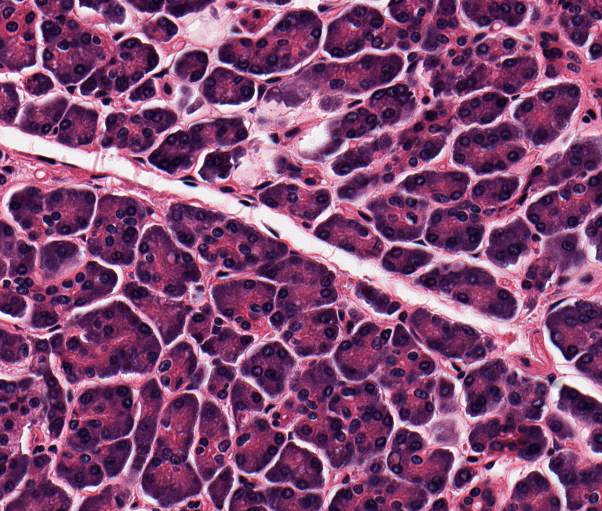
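Pancreas: closely packed acini fill the field, with no other tissue over any sizeable area. A narrow white band of separation runs diagonally from the upper left edge toward the right edge. Acinar nuclei: small, round, dark, toward each acinus's outer edge; cytoplasm abundant, purple to deep pink.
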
